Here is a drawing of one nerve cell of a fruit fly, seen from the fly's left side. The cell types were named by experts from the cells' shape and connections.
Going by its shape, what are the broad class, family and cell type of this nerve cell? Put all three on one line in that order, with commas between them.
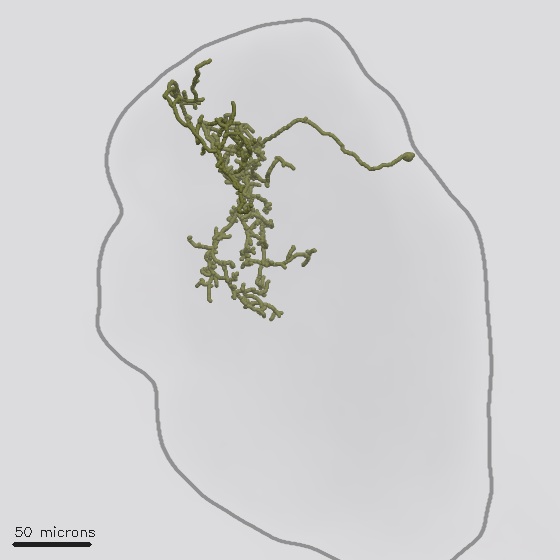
central-brain intrinsic neuron, hemilineage DM4_dorsal, pC1_12a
